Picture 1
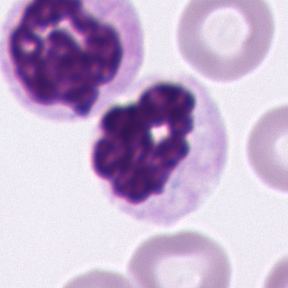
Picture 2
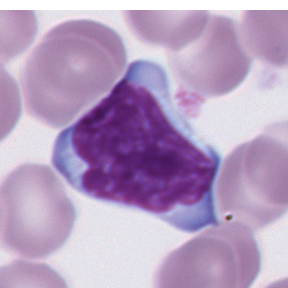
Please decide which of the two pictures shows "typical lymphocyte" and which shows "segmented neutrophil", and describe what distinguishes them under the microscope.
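Identification: picture 1, segmented neutrophil; picture 2, typical lymphocyte. Outline: round in picture 1; angular in picture 2, flattened where it presses against neighbouring red cells. Nuclear border: knobbly and scalloped in picture 1, with a small clear hole near the centre of the nucleus; irregular and lumpy in picture 2, with notches along its lower left side. Chromatin: coarsely clumped in both, and in picture 2 also dense, with small paler gaps between the clumps.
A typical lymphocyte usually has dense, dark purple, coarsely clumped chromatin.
Nucleoli: none visible in picture 2.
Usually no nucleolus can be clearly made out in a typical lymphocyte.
Cytoplasm: pale pinkish-lilac without vacuoles in picture 1, pale blue without granules in picture 2.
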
